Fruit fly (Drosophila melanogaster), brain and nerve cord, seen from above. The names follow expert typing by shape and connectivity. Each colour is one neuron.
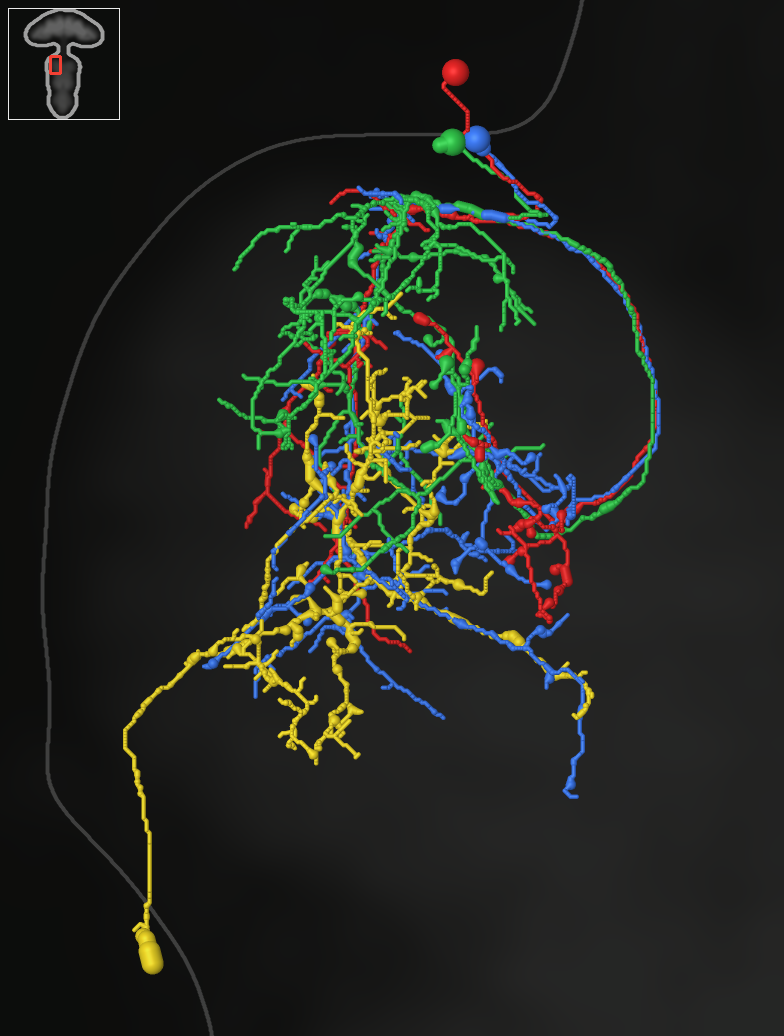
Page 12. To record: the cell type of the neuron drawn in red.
IN09A096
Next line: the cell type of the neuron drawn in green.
IN09A071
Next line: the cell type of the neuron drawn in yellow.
IN20A.22A052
